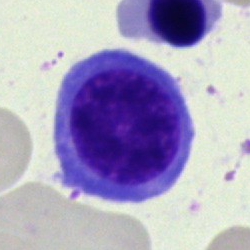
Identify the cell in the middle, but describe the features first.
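Its outline is roughly round, with a smooth edge. The chromatin is finely stippled and purple, with no coarse dark blocks. Around it sits a moderate rim of deep blue cytoplasm, and there are no vacuoles in it. So this one's an erythroblast.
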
